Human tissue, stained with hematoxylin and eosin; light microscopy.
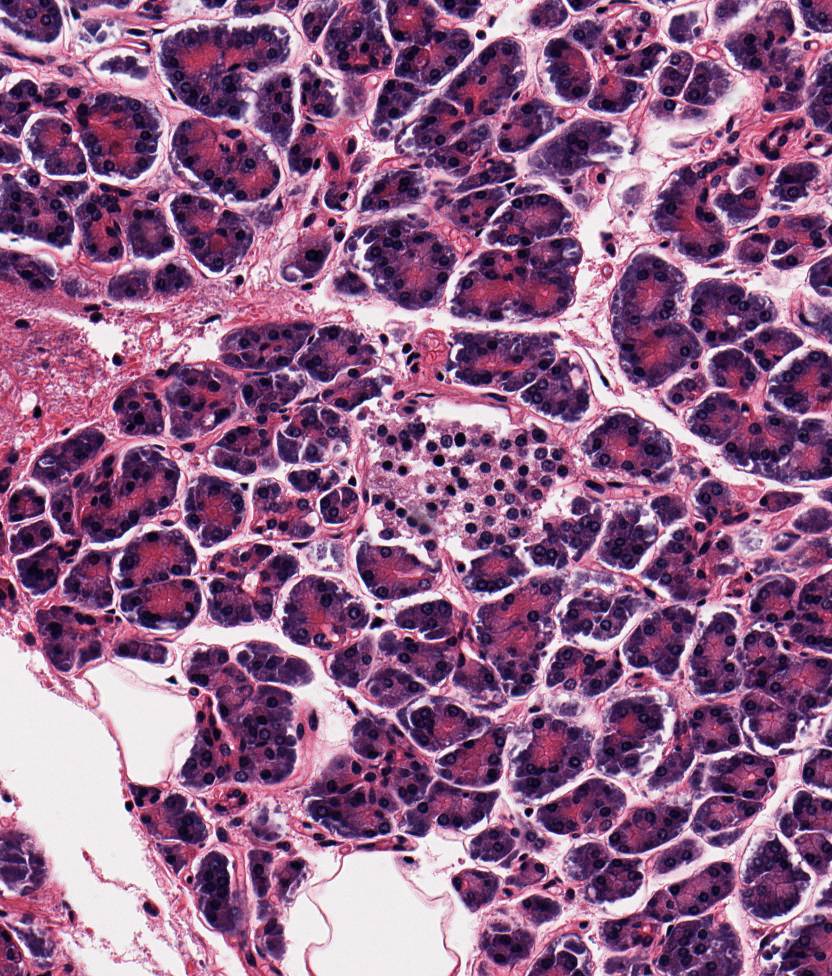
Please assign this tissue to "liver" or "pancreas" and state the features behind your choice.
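It's pancreas. The field is packed with rounded acini grouped into lobules by thin pink septa.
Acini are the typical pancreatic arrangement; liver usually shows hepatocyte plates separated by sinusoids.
Each acinus is pink centrally and purple towards the outer edge.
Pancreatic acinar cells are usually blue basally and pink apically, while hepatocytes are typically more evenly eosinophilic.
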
